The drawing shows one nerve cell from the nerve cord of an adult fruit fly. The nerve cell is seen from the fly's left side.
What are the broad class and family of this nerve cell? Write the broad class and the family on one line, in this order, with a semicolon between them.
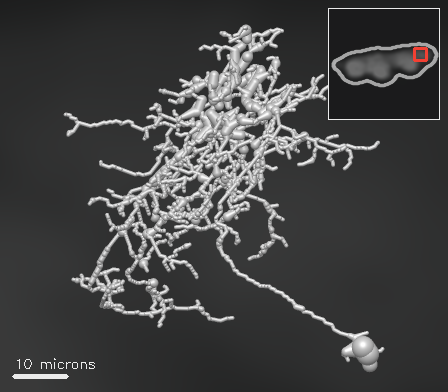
nerve-cord intrinsic neuron; hemilineage 06A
